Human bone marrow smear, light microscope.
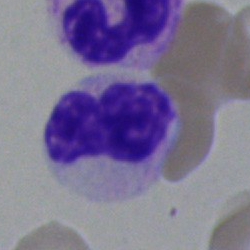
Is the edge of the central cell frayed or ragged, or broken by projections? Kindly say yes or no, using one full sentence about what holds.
No, it is a smooth edge, not a rough one, that bounds the cell.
